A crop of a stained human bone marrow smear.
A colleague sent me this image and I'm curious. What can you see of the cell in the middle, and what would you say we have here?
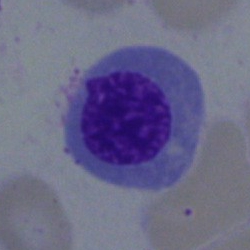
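Starting with the nucleus, no nucleolus is clearly visible in it. Moving outward, a moderate rim of blue cytoplasm surrounds the nucleus, and that cytoplasm shows no visible granules. Checking the cytoplasm further, a paler area lies next to the lower right of the nucleus. With those points covered, the cell is an erythroblast.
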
